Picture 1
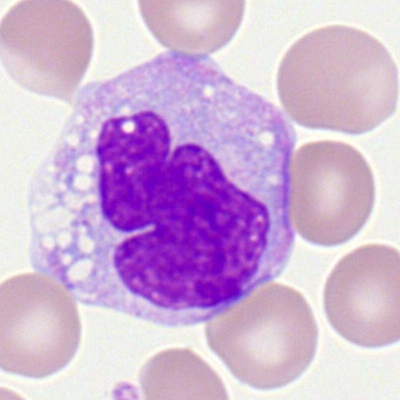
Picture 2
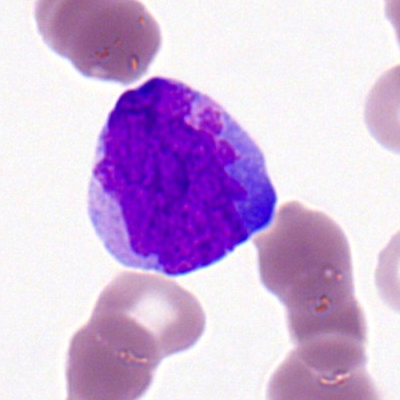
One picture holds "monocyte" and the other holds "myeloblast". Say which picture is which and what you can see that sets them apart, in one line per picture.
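Picture 1 shows a monocyte: Many small clear vacuoles are gathered in the cytoplasm on the left side of the cell.
Picture 2 shows a myeloblast: No vacuoles are seen in the cytoplasm.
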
